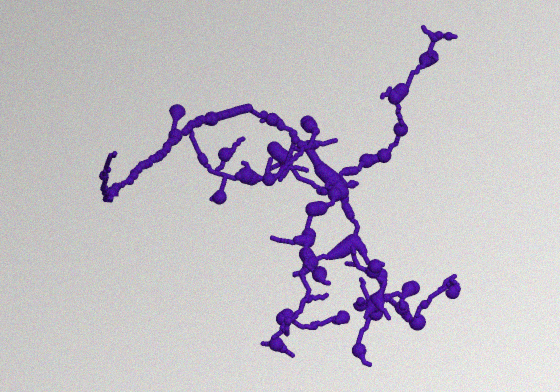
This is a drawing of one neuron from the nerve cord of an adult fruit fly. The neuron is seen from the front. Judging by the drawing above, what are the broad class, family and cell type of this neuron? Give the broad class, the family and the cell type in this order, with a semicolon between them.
descending neuron; DNge; DNge077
